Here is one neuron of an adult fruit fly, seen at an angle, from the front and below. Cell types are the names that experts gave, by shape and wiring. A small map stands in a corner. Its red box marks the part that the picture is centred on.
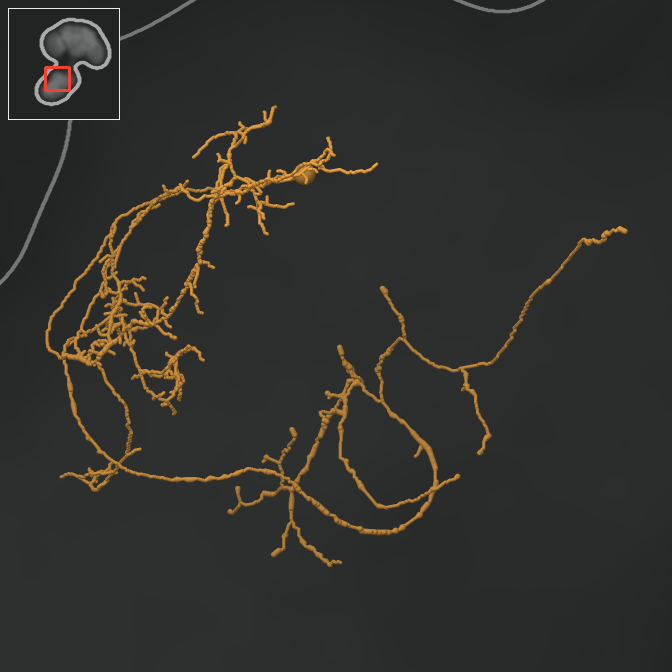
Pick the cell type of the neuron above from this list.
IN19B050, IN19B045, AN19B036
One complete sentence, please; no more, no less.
On the level of cell type, this neuron is IN19B045.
